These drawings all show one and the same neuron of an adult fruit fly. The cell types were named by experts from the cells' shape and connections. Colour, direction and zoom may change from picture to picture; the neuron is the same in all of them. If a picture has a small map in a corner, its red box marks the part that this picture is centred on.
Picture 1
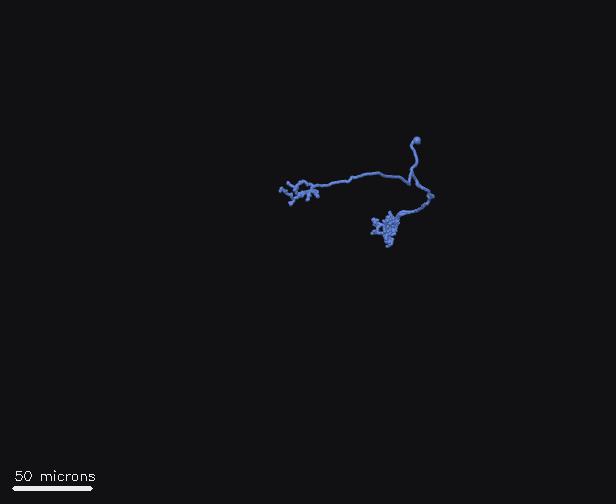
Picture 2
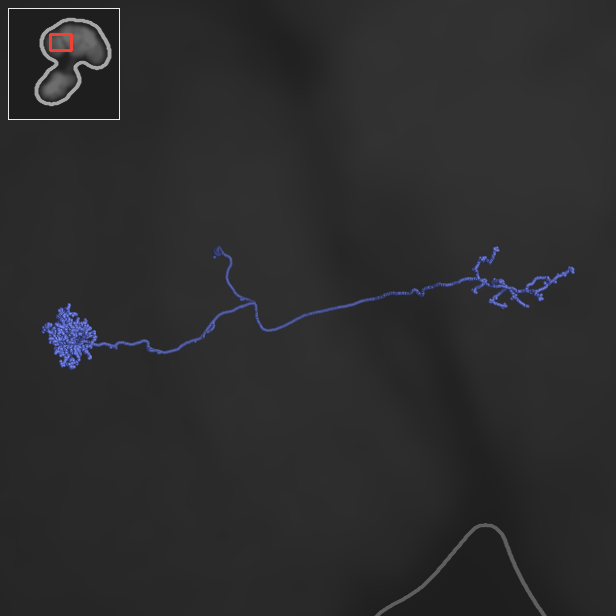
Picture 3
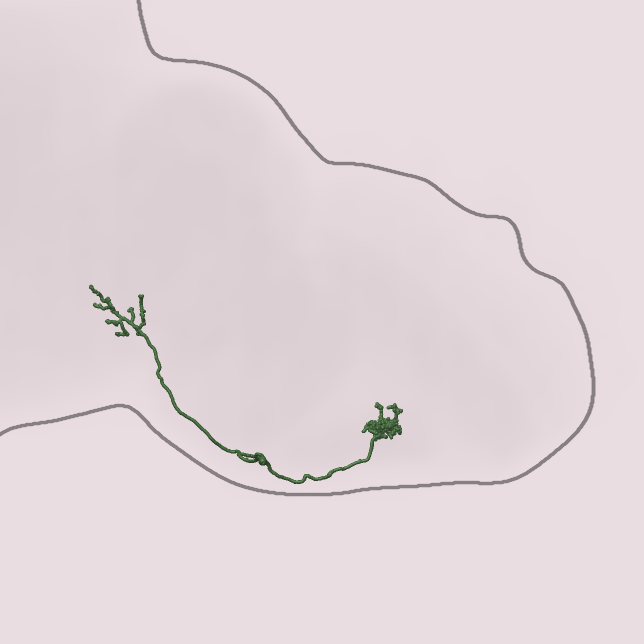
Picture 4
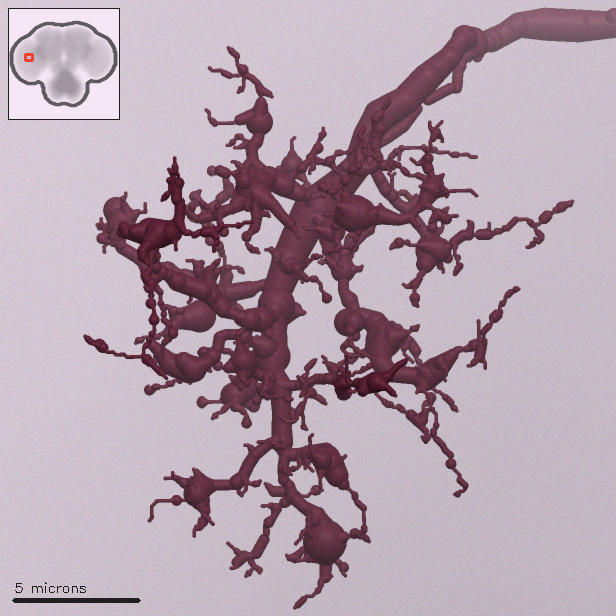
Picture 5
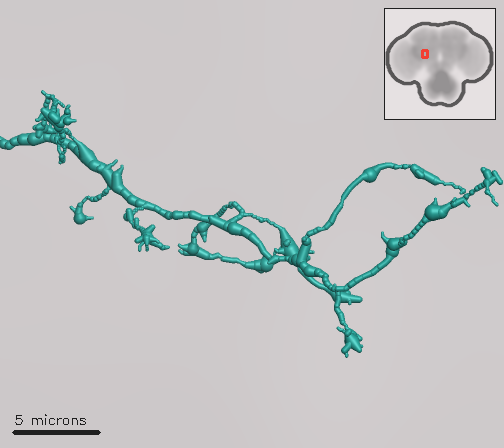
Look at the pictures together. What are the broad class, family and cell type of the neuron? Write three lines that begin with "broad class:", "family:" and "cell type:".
broad class: visual projection neuron
family: LPC
cell type: LPC1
